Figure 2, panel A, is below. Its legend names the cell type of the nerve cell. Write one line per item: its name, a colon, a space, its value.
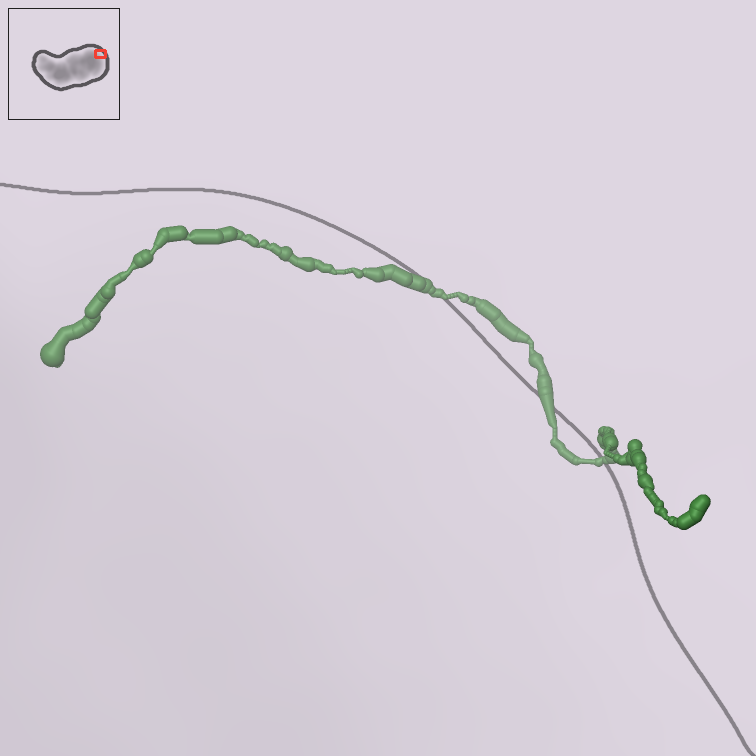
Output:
cell type: R8d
